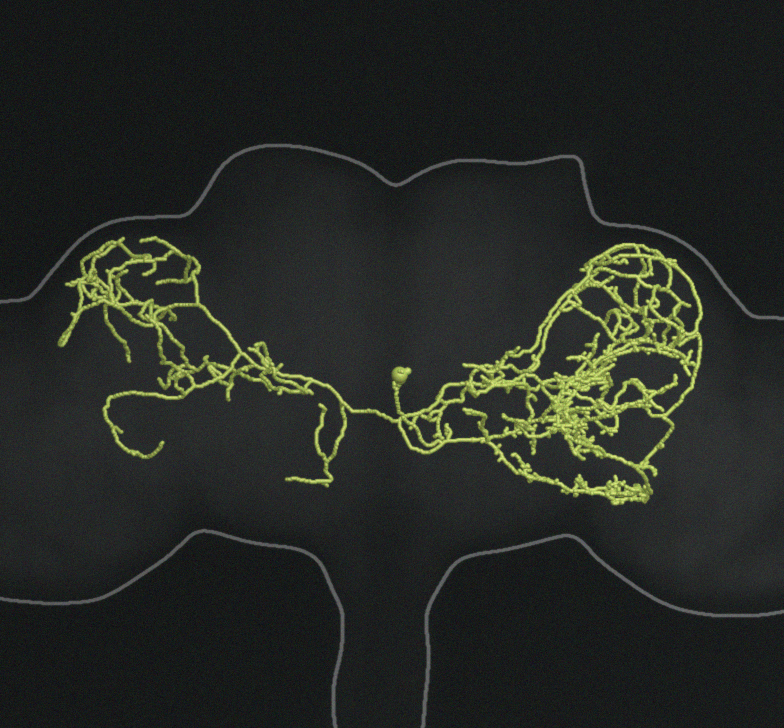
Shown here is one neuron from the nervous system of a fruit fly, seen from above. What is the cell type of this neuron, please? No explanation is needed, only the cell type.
CL365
